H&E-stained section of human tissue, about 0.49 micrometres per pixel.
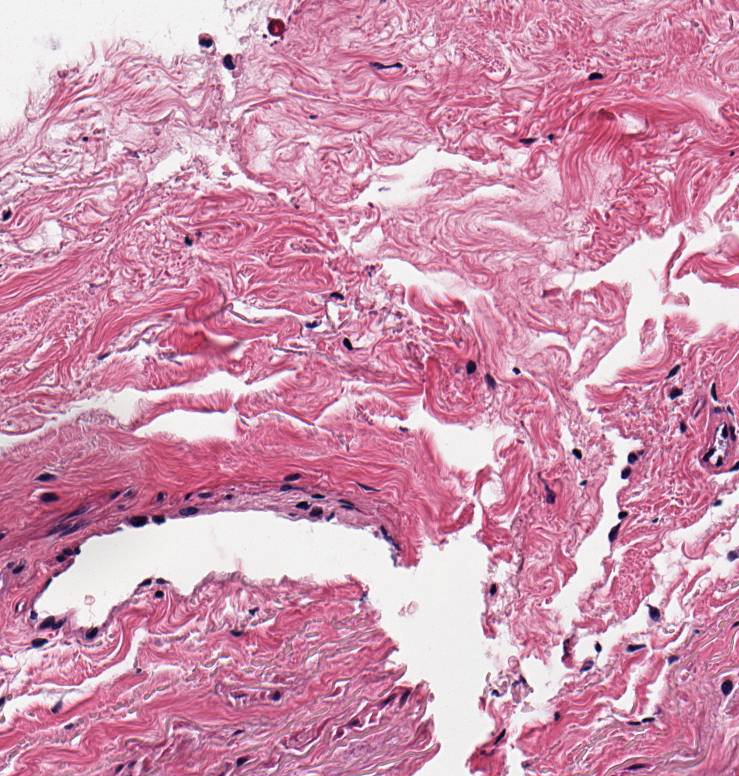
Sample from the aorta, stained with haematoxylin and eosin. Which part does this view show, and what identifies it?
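This is the tunica adventitia. Almost the whole field is pink-staining collagen bundles, wavy and running in many directions in the upper half.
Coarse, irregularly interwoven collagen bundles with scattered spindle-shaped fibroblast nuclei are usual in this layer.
Small, dark, elongated nuclei lie sparsely among the bundles.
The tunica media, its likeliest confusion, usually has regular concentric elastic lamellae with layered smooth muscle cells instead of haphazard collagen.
In the lower left, a curved slit-like empty space is bordered above by a band of tissue whose elongated nuclei form a row along its curve.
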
